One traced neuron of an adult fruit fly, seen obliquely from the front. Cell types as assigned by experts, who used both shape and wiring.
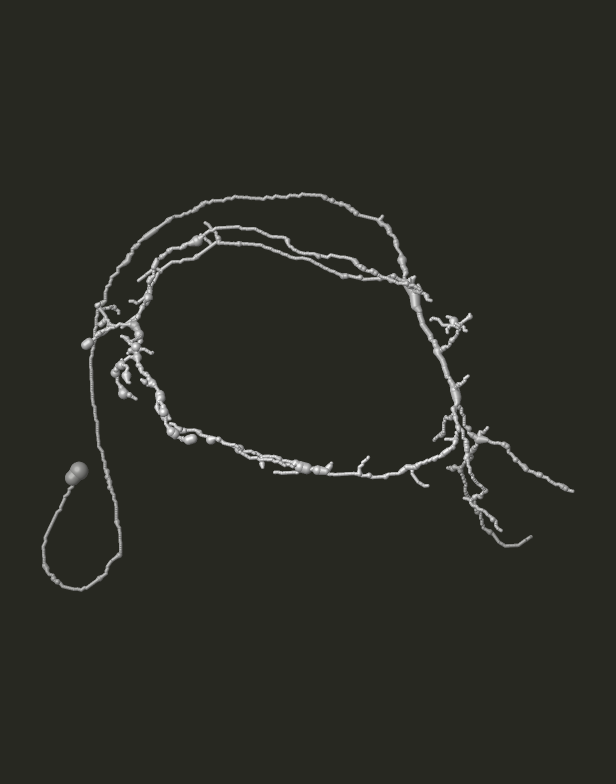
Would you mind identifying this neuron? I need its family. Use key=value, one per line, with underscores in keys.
family=hemilineage SLPav2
